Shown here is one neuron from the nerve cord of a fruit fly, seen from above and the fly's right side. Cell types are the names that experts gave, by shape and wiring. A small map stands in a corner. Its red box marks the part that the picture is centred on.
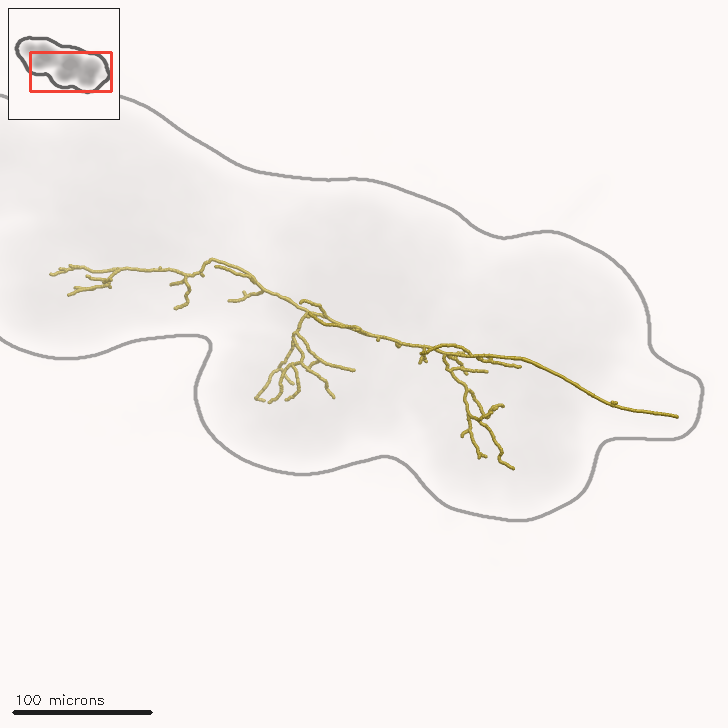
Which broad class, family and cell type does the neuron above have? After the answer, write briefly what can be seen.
Its broad class is descending neuron. Its family is hemilineage PSp2. It is of cell type DNp102. The drawing shows no cell body. From left to right in the picture it spans about 450 microns.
